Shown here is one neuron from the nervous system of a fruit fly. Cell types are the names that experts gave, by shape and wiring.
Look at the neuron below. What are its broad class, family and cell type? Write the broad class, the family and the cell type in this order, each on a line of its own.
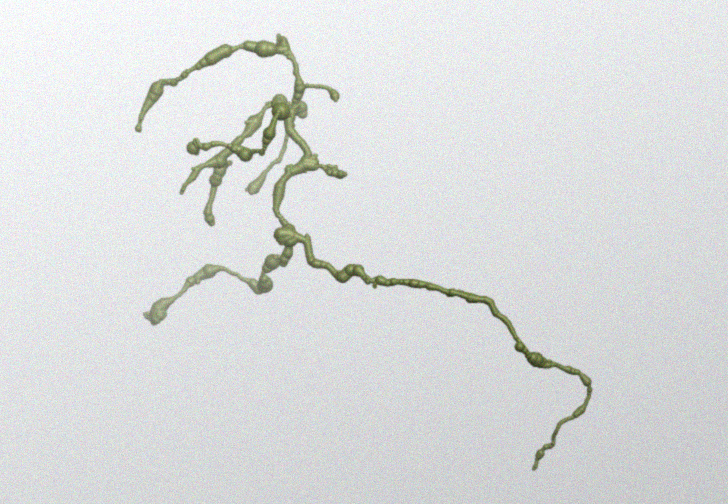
sensory neuron entering the brain
class olfactory
ORN_VL1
